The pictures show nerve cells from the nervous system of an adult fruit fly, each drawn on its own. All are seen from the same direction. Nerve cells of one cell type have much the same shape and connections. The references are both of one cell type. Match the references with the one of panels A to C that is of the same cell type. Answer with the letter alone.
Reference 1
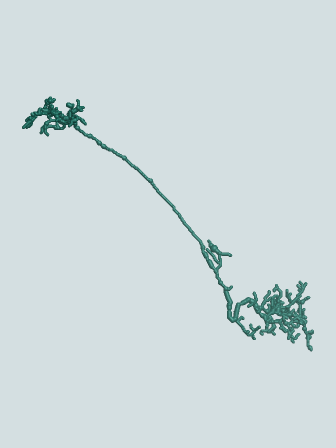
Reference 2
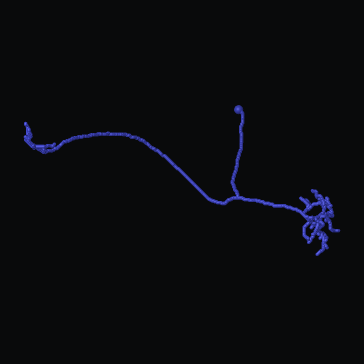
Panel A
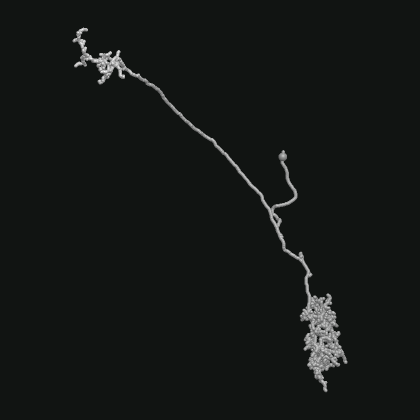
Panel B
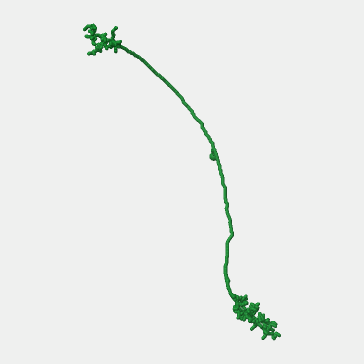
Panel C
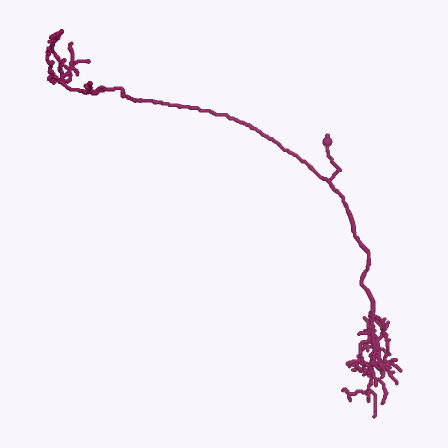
B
